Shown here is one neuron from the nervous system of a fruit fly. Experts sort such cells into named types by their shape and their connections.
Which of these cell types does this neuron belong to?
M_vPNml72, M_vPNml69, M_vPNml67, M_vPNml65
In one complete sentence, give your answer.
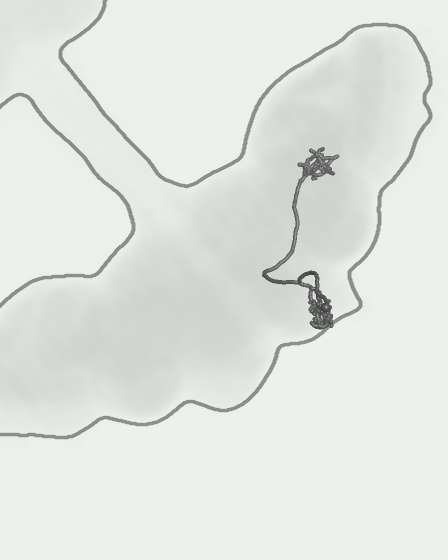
On the level of cell type, this neuron is M_vPNml67.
